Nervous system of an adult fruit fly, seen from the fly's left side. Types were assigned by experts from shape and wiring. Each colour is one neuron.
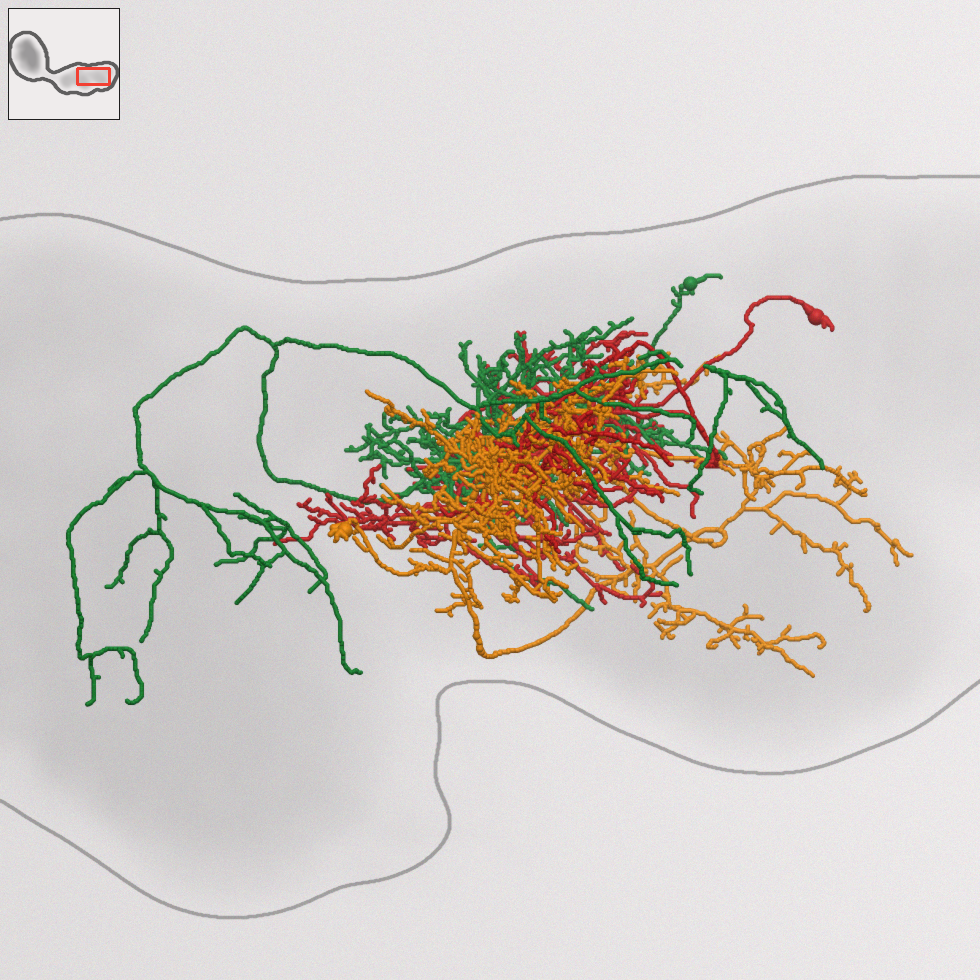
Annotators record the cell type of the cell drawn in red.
IN01A028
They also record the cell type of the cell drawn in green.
IN18B015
